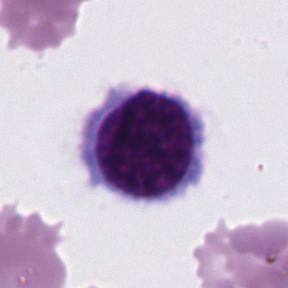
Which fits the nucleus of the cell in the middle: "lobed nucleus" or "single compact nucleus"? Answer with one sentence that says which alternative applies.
Round, oval or kidney-shaped, the nucleus of this cell is one compact undivided mass.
